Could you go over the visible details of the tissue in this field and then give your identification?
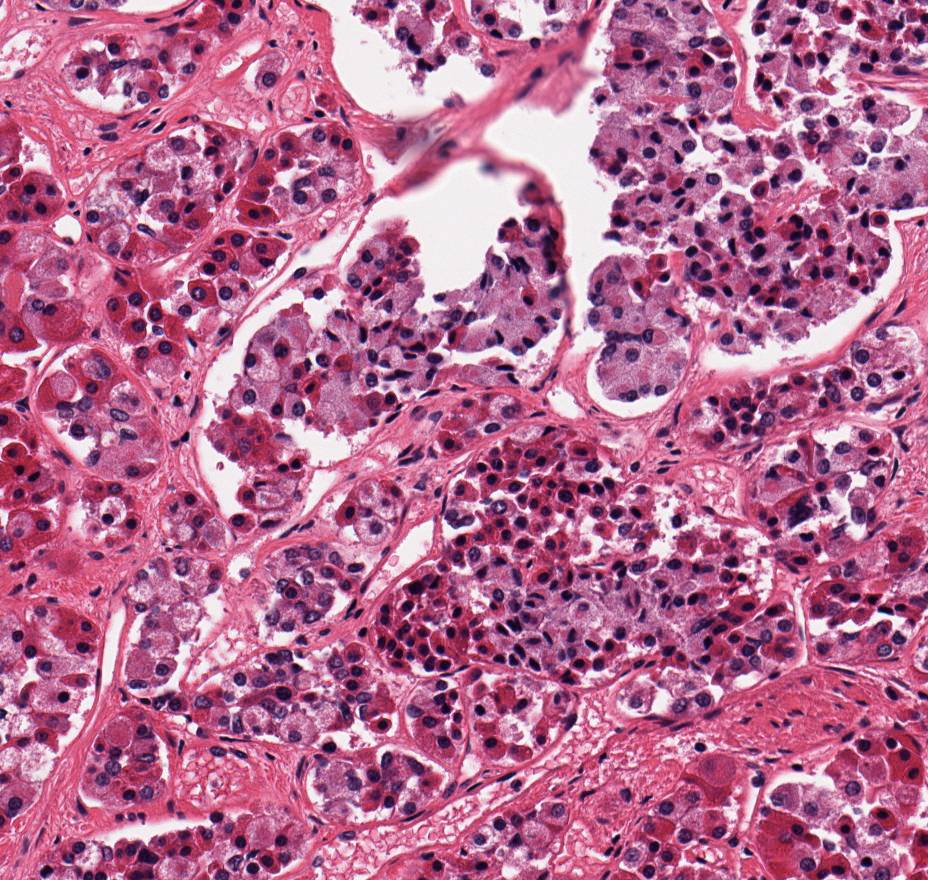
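Arrangement: throughout the field, cells sit in rounded nests divided by thin pink fibrous septa. Cytoplasm: this varies between cells, many being deeply red and granular and others pale pink-purple. Septa: scattered flattened spindle-shaped nuclei run along their length. Fat: no fat cells anywhere in the field. Name: the tissue is pituitary.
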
